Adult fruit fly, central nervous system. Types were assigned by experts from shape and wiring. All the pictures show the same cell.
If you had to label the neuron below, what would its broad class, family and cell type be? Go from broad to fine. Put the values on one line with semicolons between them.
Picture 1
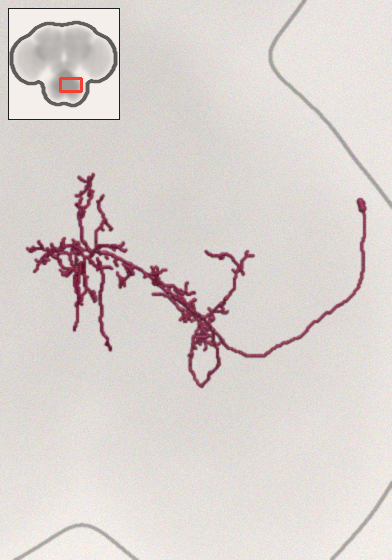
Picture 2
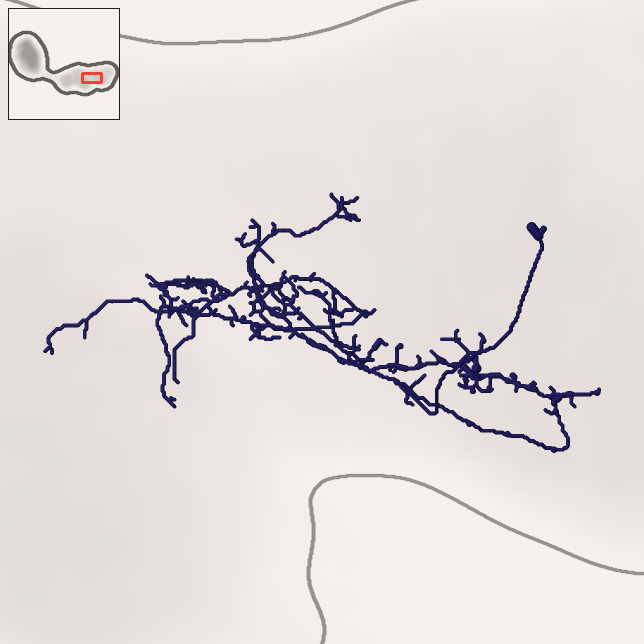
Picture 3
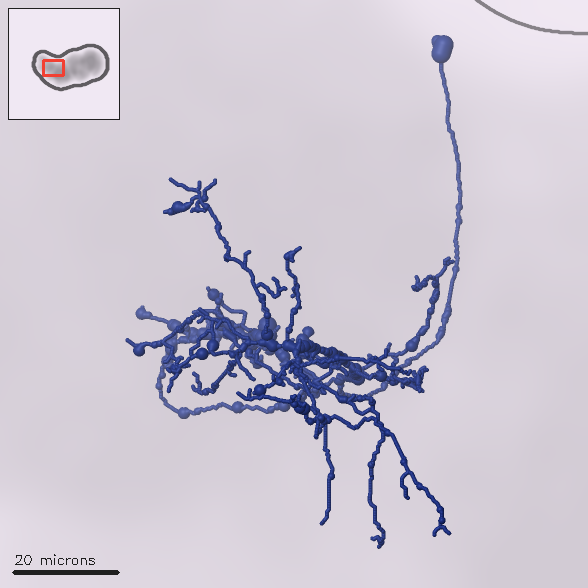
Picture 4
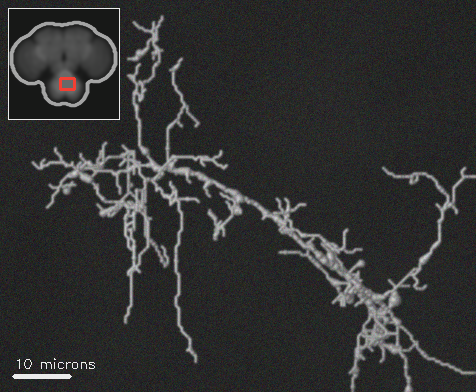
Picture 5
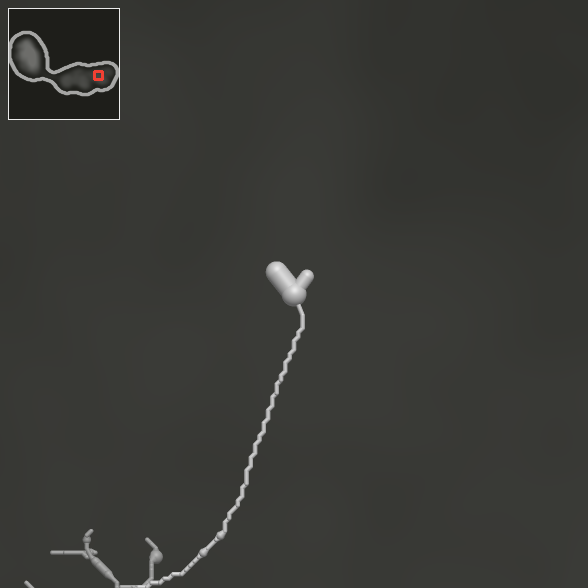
nerve-cord intrinsic neuron; hemilineage 09A; IN09A055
